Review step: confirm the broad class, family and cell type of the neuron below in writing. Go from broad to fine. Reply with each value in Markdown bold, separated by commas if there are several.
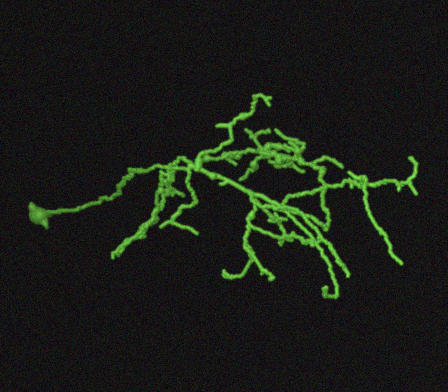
**nerve-cord intrinsic neuron**, **hemilineage 21A**, **IN21A051**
